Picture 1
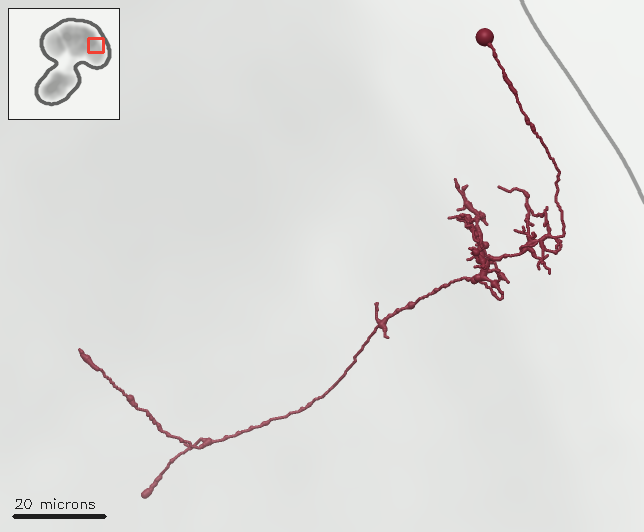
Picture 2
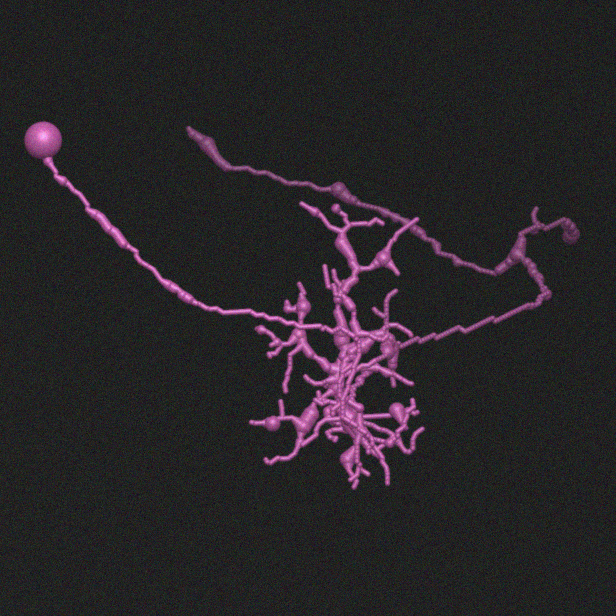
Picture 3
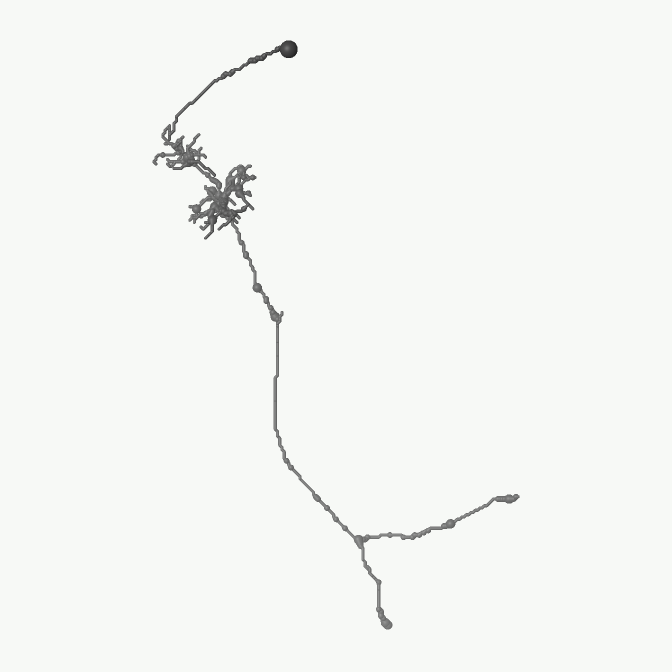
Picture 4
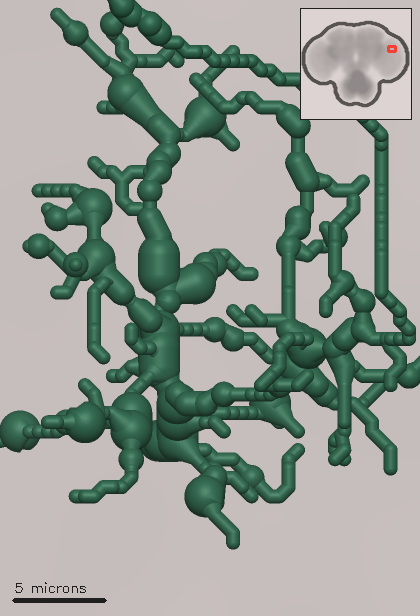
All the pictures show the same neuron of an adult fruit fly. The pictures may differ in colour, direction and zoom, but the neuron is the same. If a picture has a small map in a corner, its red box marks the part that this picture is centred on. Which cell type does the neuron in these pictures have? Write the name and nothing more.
TmY3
